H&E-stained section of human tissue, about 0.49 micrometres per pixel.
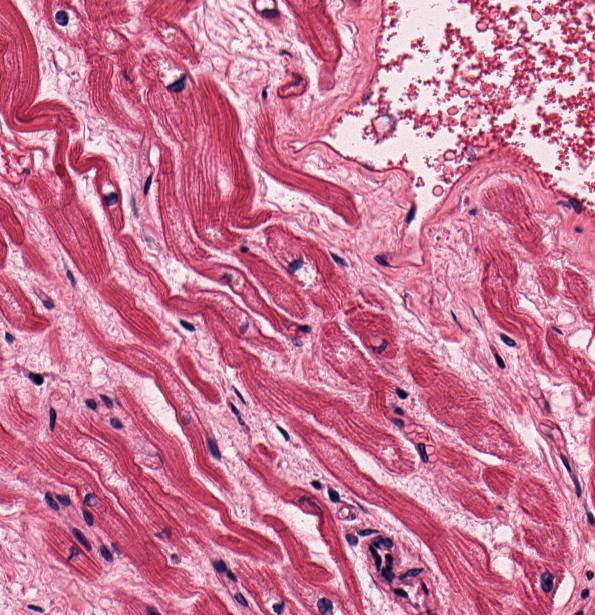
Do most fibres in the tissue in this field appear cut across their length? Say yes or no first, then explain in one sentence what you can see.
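No. Elongated muscle fibres run diagonally from the upper left toward the lower right across most of the field.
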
